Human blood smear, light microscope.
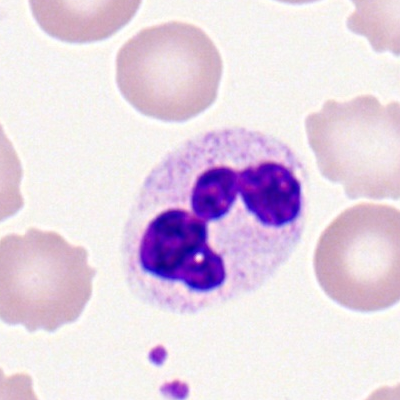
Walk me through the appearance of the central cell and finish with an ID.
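A rounded, smooth-edged outline bounds the cell. Its nucleus is divided into three lobes, and no nucleoli are visible. Fine, faint lilac granules are scattered through the cytoplasm. The cell is a segmented neutrophil.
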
